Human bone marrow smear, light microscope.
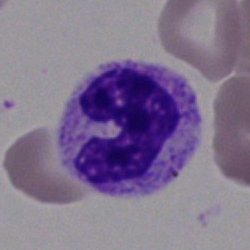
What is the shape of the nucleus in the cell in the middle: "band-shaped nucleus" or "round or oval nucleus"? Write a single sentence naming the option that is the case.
The nucleus of the cell is curved into a band that has no separate lobes.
